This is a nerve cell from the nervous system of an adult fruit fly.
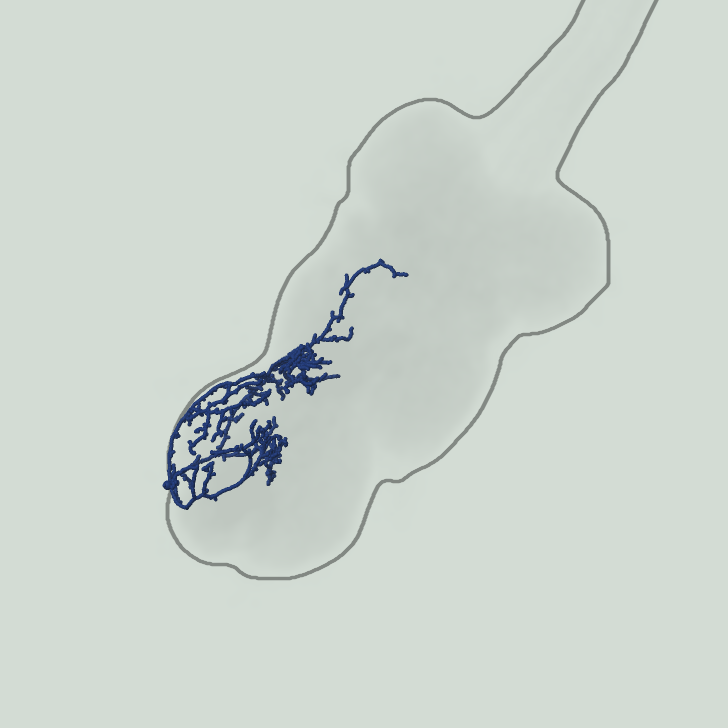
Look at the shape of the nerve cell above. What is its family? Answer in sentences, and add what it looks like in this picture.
Its family is hemilineage 19A. It is a nerve-cord intrinsic neuron. It is in the nerve cord and does not reach the brain. As drawn here it is about as wide as it is tall.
